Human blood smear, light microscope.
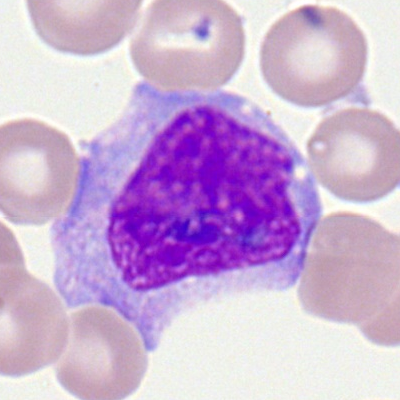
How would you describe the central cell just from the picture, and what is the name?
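Outline: irregular and angular, not round. Nucleus: one irregular mass, not split into separate lobes, roughly triangular in outline. Chromatin: purple, mottled with many small paler spots. Cell: monocyte.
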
